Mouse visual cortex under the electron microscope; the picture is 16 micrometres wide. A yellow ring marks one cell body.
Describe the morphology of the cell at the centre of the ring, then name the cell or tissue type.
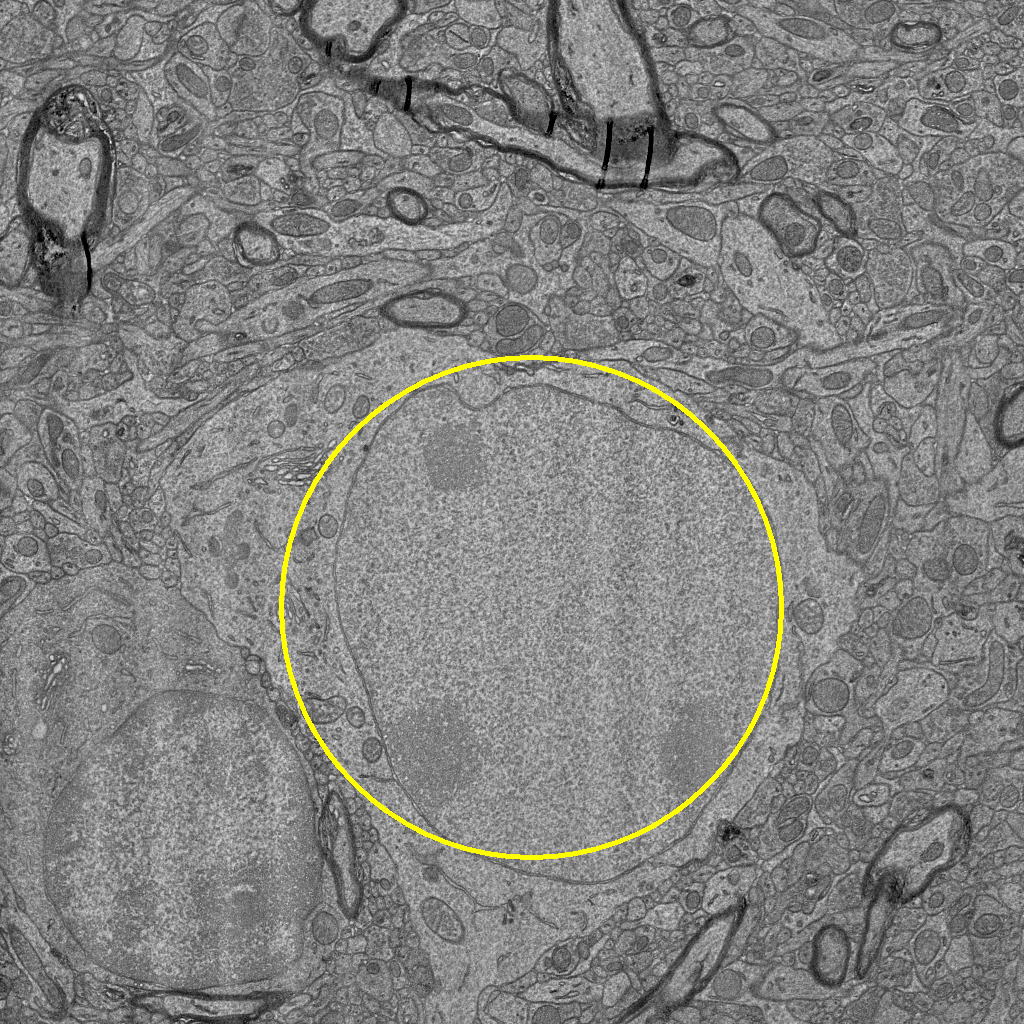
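The nucleus is large and roundish, with its whole outline inside the picture. Its envelope is mostly smooth, showing one shallow dip at the top. To the left of the nucleus, the cytoplasm holds stacks of flattened membranes and a few small round mitochondria. The cell is an excitatory neuron.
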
